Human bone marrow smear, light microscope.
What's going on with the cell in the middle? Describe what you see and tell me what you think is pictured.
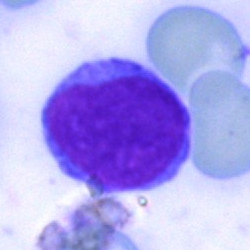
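Here the chromatin is fairly fine, showing only slight mottling. Around the nucleus, the cytoplasm forms just a narrow rim, in which neither granules nor vacuoles are seen. The cell shown is a lymphocyte.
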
